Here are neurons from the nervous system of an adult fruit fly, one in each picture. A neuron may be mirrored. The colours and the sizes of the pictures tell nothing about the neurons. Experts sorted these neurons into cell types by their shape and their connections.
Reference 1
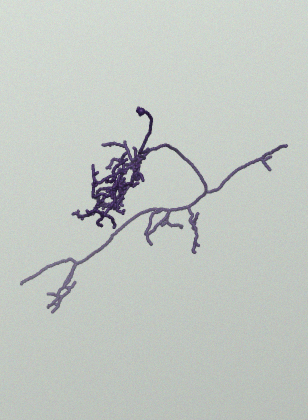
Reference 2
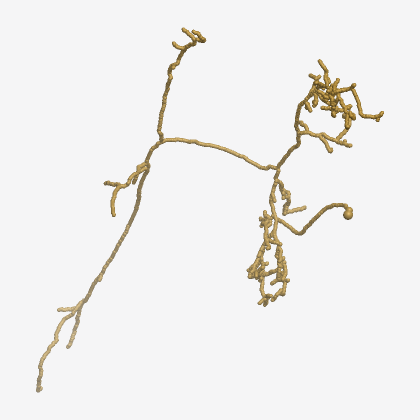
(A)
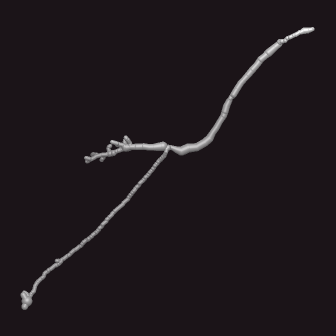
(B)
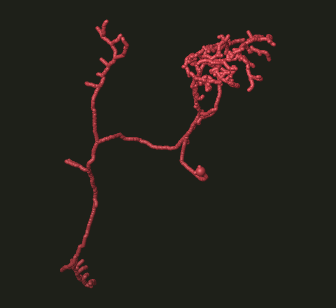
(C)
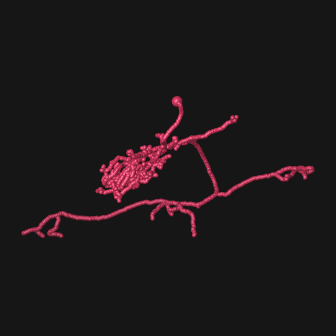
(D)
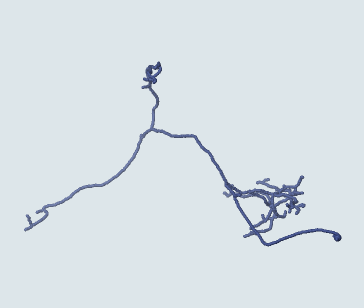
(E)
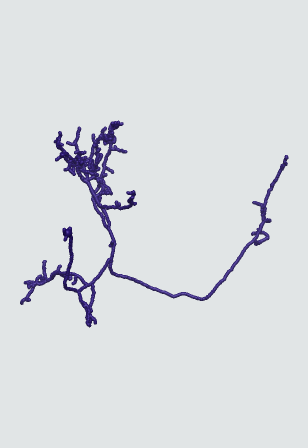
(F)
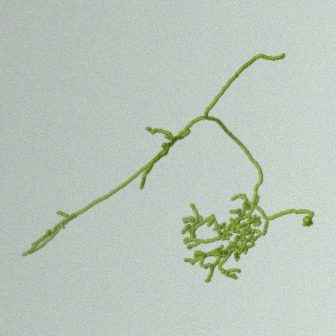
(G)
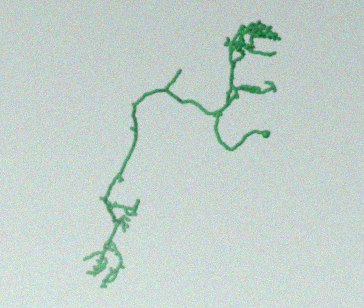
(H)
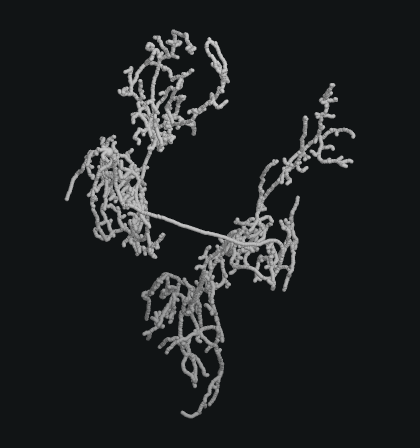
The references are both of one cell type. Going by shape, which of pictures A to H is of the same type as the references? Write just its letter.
F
